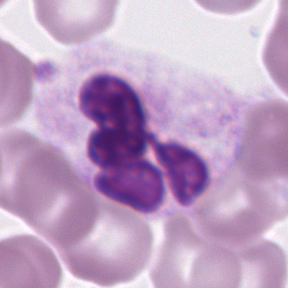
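Segmented neutrophil, the middle cell. Its nucleus is divided into several separate lobes, and the lobe on the right is joined to the others by a thin strand. See how dark purple and coarsely clumped the chromatin is, and note no vacuoles are seen in the cytoplasm.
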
